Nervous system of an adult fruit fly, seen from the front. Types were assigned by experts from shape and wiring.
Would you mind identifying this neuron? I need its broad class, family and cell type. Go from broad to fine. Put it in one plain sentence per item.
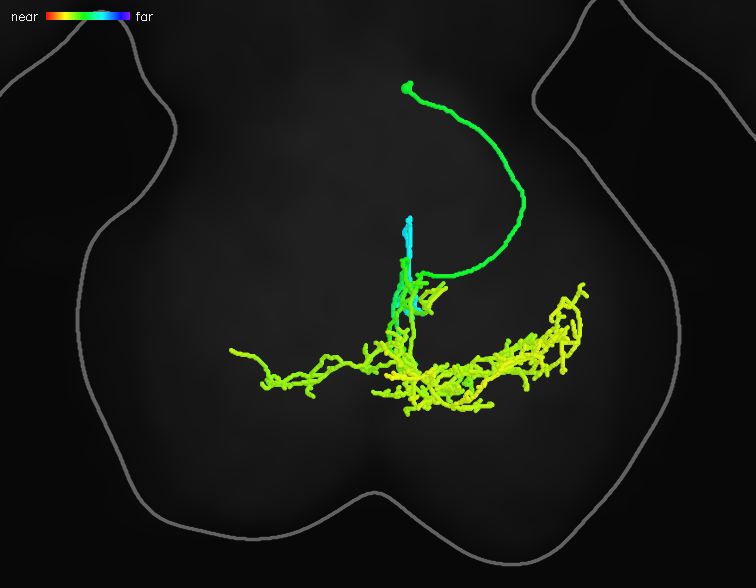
A nerve-cord intrinsic neuron of hemilineage 11A, type IN11A013.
